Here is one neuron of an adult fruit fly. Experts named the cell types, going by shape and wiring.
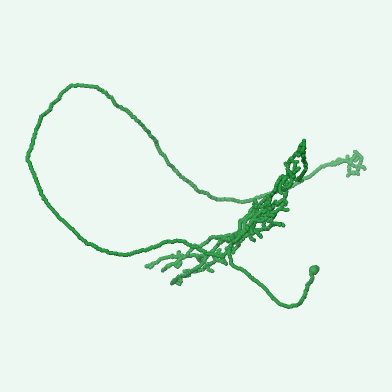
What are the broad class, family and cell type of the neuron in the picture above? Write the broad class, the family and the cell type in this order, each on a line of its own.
visual projection neuron
MeTu
MeTu3b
